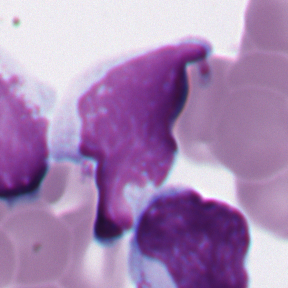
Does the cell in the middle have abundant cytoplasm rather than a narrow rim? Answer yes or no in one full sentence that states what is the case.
No, its cytoplasm is scant rather than broad.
